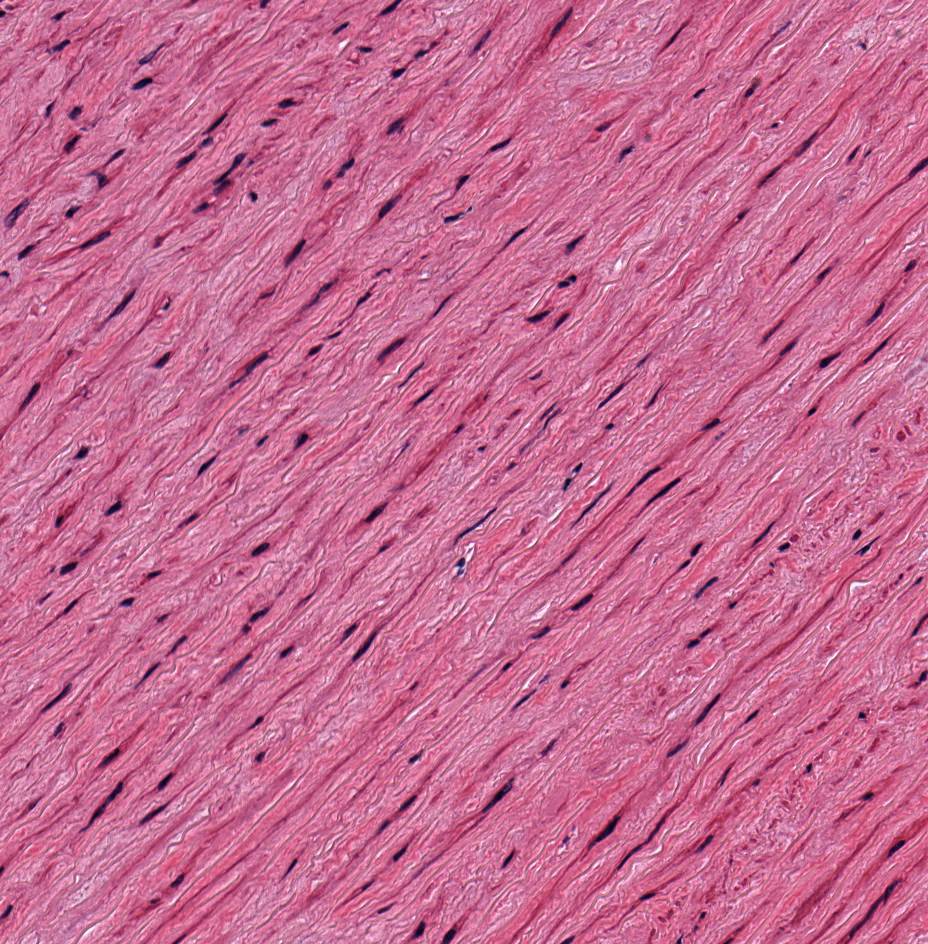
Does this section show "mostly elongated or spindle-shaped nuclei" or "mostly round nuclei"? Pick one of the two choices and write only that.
Mostly elongated or spindle-shaped nuclei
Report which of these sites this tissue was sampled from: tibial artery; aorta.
aorta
